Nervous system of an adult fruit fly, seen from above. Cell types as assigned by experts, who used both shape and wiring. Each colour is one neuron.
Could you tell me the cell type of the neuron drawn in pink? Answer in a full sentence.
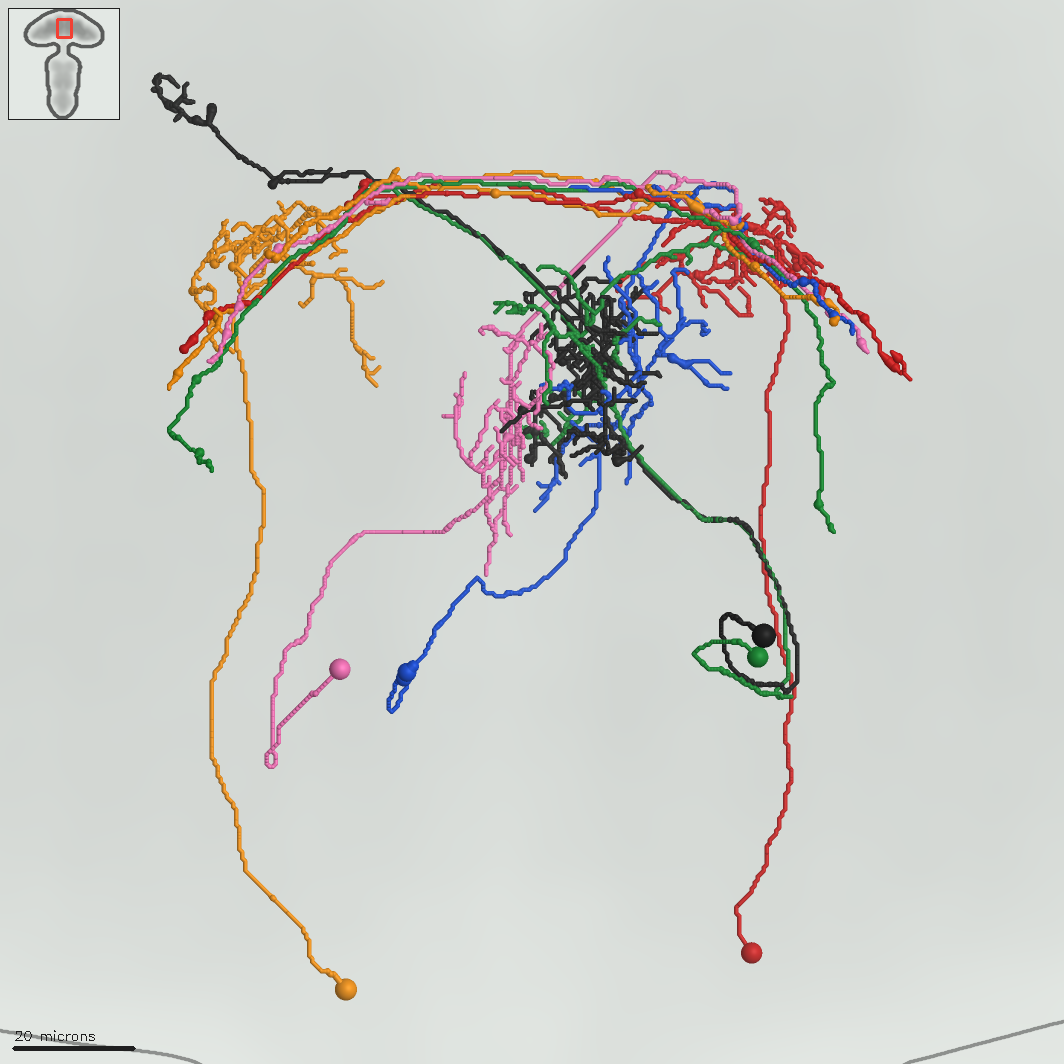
The cell type is FS3_b.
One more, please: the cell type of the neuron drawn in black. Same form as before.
The cell type is FC2C.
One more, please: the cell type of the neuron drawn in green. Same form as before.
The cell type is FS3_d.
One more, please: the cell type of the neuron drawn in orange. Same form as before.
The cell type is FS3_a.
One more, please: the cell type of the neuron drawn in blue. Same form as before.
The cell type is FS3_c.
